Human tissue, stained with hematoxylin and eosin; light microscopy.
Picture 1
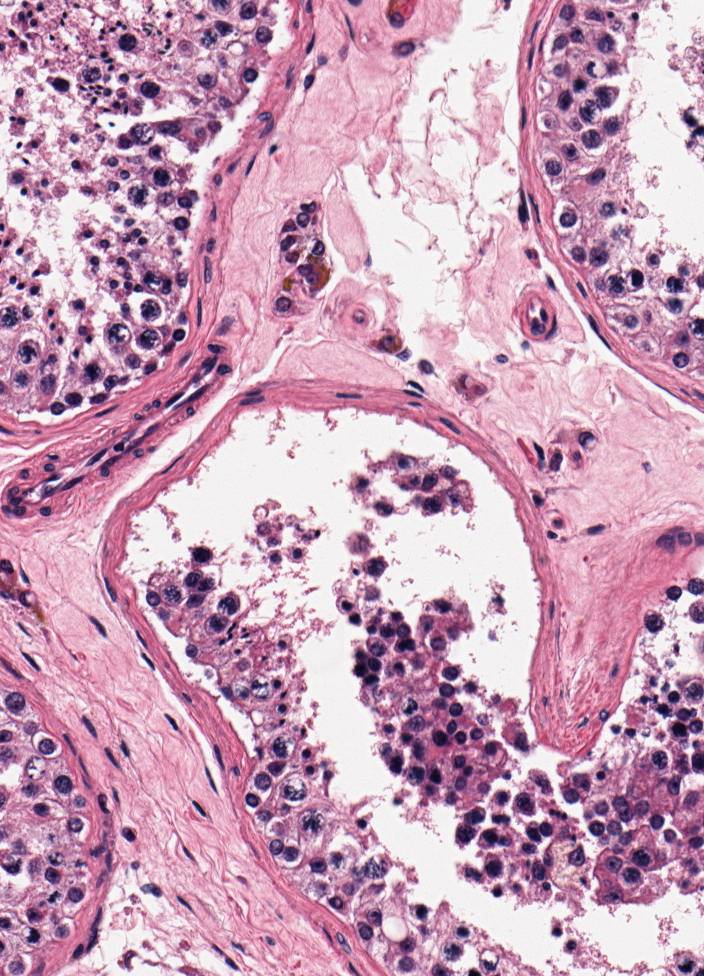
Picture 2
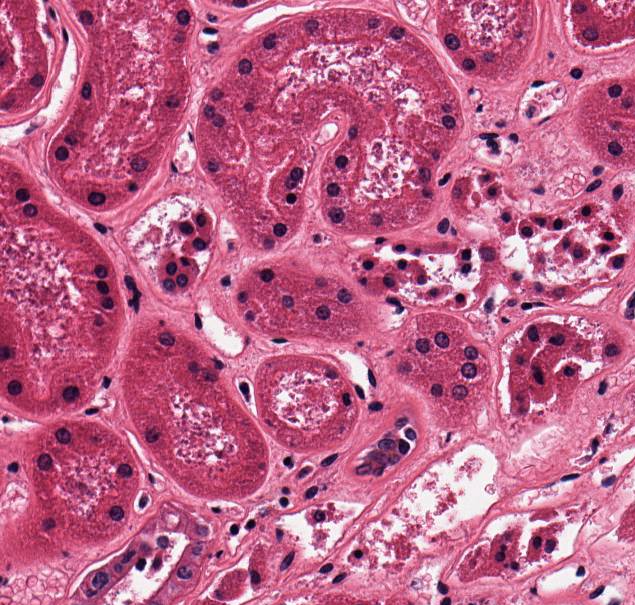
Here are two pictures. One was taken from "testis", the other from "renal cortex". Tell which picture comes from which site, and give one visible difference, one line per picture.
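Picture 1: testis. The tubules at the corners are lined by many stacked layers of rounded cells with round dark nuclei.
Picture 2: renal cortex. The tubules are lined by a single layer of tall cuboidal cells with abundant deep pink, finely granular cytoplasm.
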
